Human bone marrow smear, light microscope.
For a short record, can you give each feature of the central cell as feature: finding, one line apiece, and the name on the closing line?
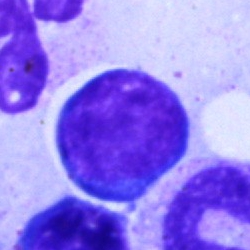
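Cytoplasm: a thin rim around the nucleus
Rim: most visible along the bottom edge
Granules: none seen
Vacuoles: none seen
Name: lymphocyte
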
